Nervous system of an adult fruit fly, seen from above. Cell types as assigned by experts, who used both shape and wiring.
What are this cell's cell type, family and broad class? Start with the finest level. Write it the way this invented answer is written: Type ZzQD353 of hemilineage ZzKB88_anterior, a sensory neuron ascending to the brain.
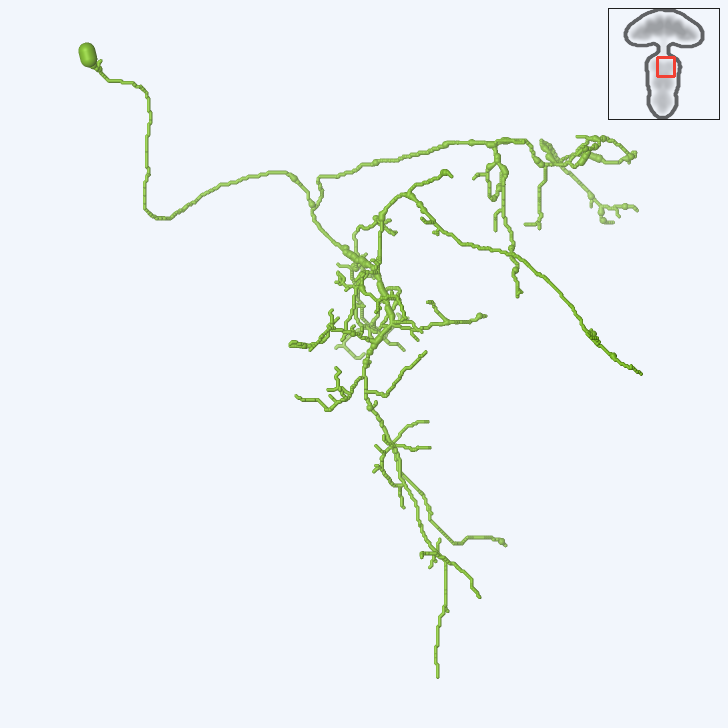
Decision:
Type IN01A075 of hemilineage 01A, a nerve-cord intrinsic neuron.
